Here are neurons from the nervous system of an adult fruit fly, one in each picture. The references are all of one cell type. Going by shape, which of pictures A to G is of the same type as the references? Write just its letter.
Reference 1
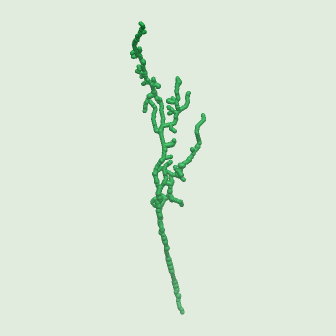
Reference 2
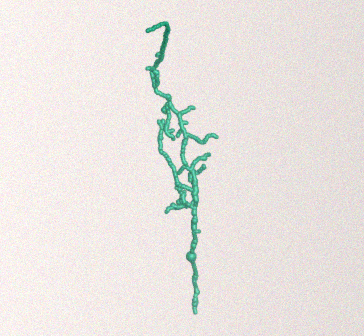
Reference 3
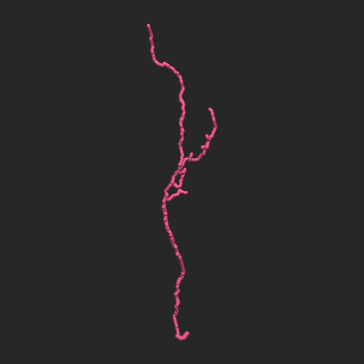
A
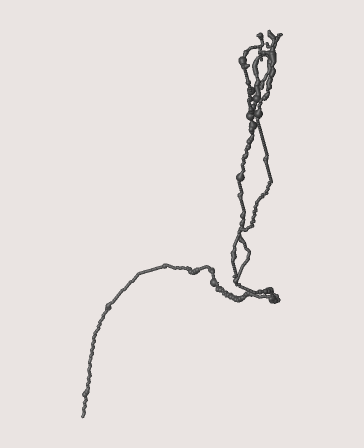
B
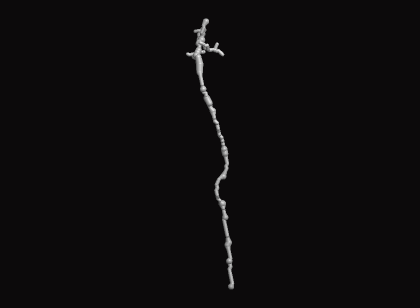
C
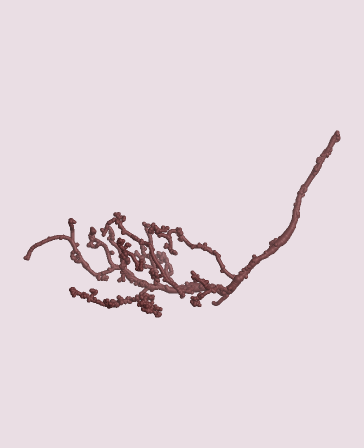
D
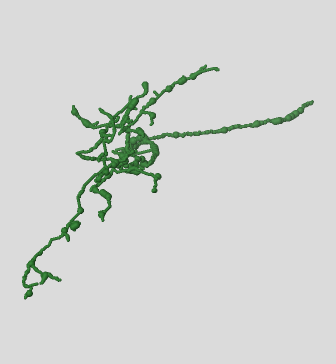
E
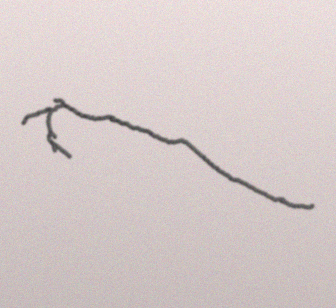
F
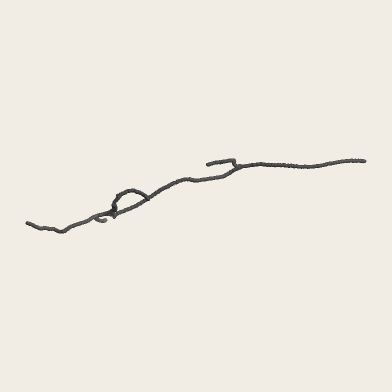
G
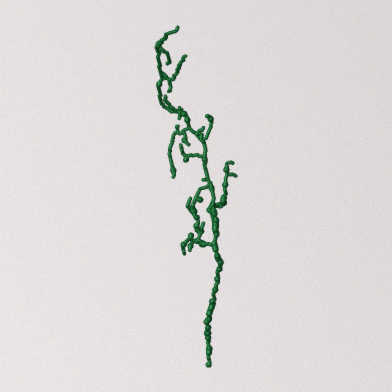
G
